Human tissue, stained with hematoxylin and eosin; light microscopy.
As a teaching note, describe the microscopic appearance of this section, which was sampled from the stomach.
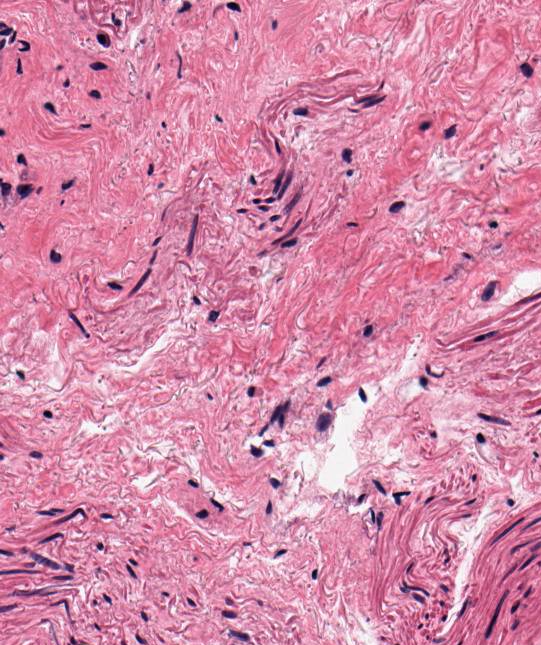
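Pink fibrous connective tissue fills the entire field, and no epithelium appears anywhere. Its collagen bundles are wavy, running in haphazard, interlacing directions. Between them lie sparse nuclei, spindle-shaped and oval, small and darkly stained, scattered fairly evenly.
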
